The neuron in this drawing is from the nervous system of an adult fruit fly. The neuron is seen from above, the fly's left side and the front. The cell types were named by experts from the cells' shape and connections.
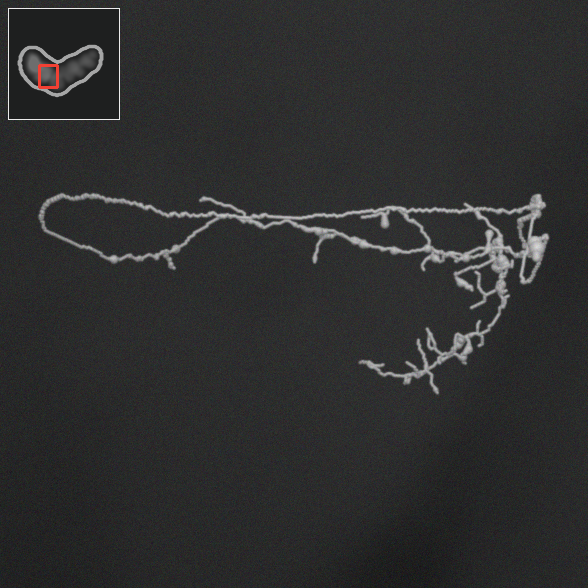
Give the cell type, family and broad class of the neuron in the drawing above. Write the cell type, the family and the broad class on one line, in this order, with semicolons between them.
WED037; hemilineage SLPa&l1_lateral; central-brain intrinsic neuron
